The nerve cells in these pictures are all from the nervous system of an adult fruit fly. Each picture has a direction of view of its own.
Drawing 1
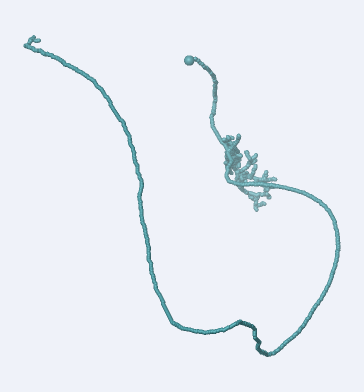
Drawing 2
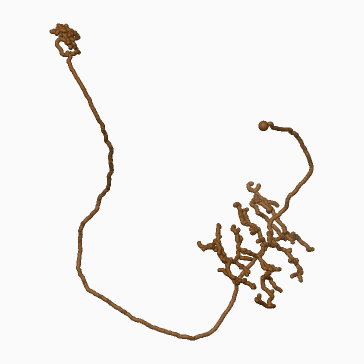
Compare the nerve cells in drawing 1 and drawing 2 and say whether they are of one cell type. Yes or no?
no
